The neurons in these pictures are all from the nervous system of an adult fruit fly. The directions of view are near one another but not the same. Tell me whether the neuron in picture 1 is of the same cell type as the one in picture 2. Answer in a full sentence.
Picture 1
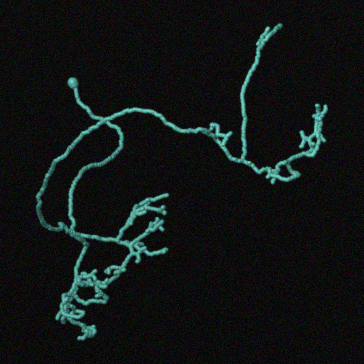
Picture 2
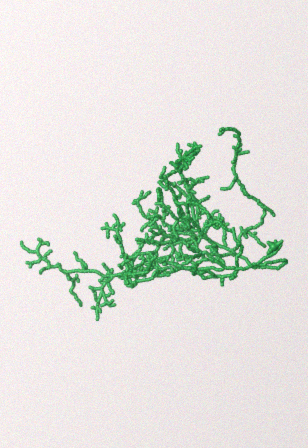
They are of different cell types.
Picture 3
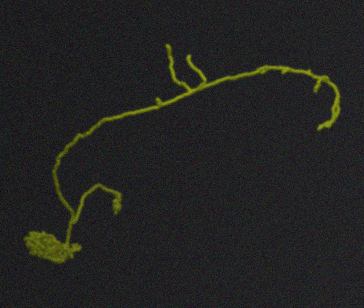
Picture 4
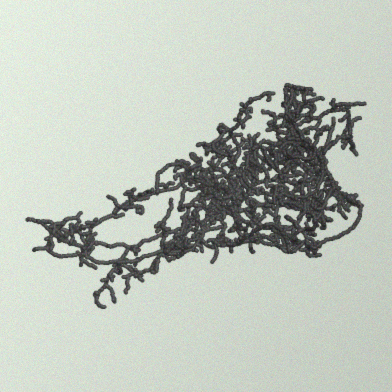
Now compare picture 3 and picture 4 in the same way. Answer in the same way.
They are of different cell types.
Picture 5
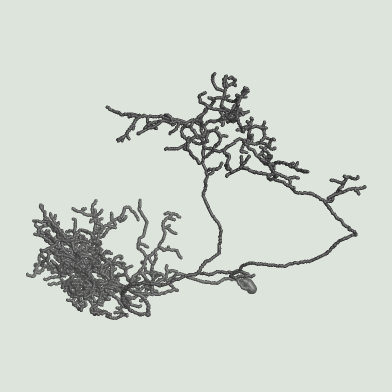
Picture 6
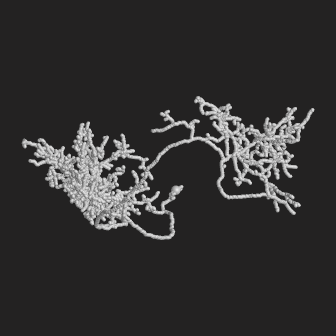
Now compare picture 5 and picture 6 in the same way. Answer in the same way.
They are of the same cell type.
